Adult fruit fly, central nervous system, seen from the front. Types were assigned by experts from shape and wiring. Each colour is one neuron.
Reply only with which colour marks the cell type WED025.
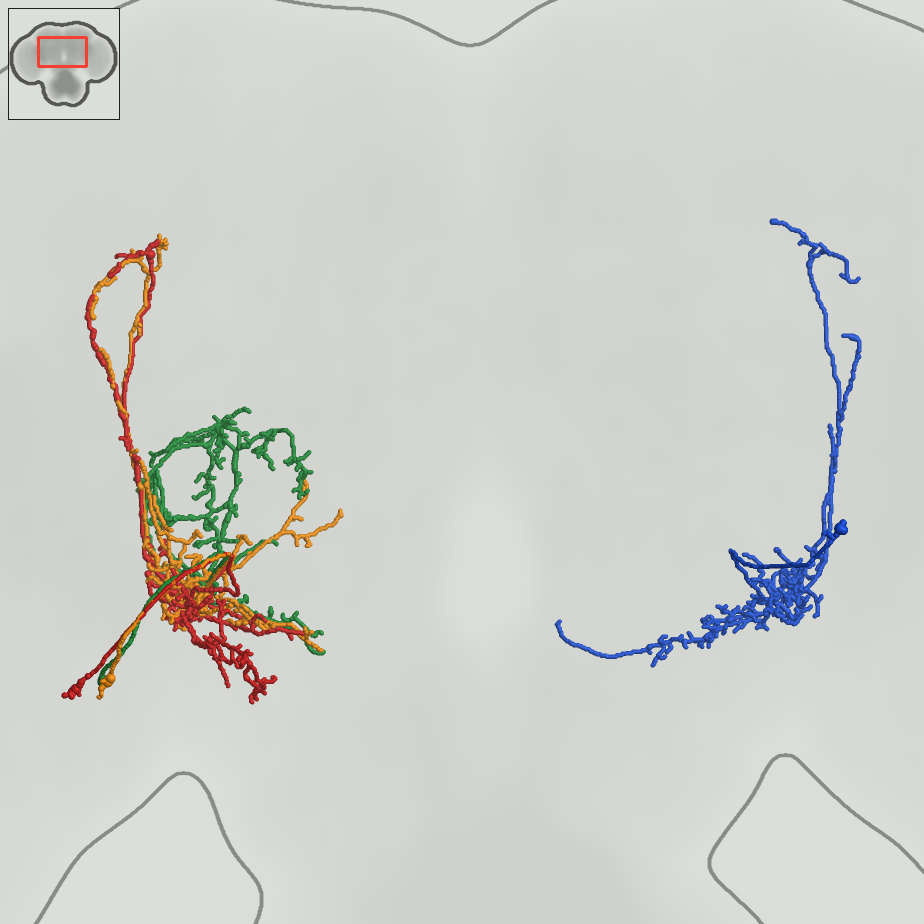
red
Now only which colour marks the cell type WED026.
orange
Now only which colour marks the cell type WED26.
blue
